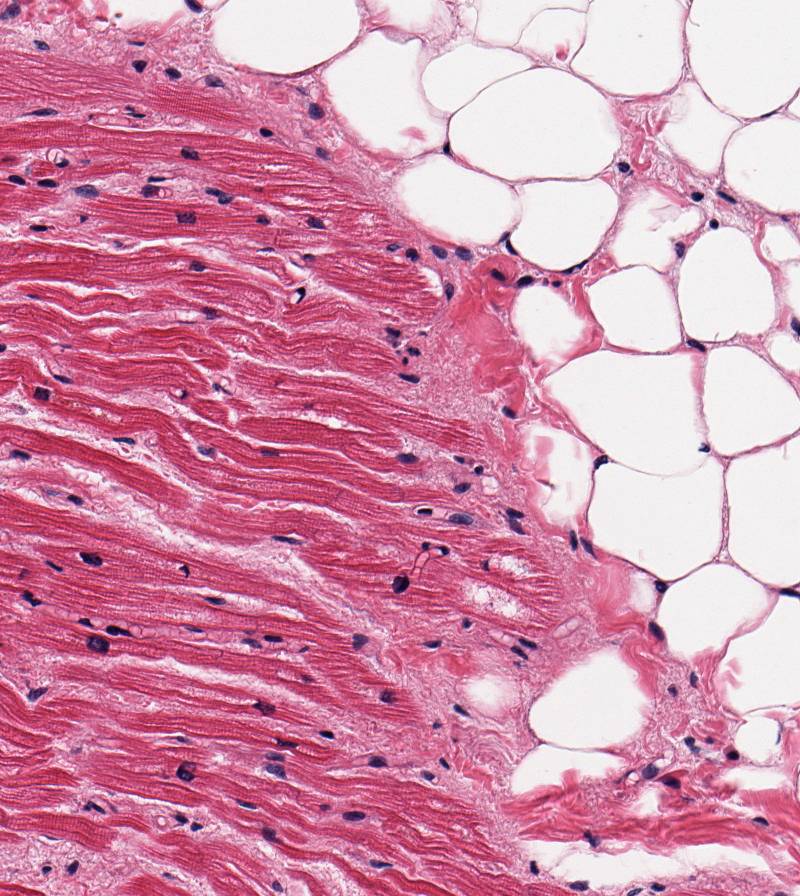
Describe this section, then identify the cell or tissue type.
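So, muscle takes up the left and lower part of the field, and fat fills the upper right. The fibres seem to run roughly side to side, cut along their length. Here and there a fibre branches and joins a neighbouring one. Their nuclei are oval and sit in the centre of the fibres. This section is of the atrial appendage of the heart.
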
